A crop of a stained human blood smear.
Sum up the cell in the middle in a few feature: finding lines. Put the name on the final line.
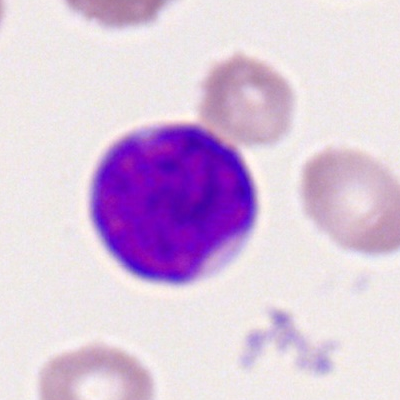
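Outline: round and smooth
Cytoplasm: a thin crescent, mainly at the lower right edge
Cytoplasm colour: pale bluish-grey
Granules: none seen
Name: myeloblast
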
